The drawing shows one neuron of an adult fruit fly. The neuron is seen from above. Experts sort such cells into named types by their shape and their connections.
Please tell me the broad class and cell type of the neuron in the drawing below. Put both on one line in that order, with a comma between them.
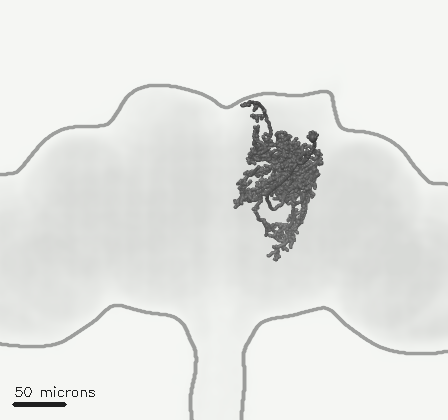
central-brain intrinsic neuron, LAL014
